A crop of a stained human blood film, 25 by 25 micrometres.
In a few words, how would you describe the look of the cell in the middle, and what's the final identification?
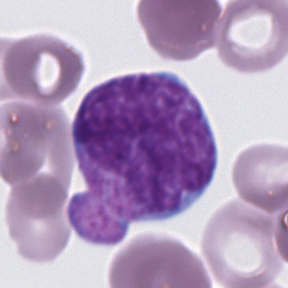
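Looking at the middle cell, the outline seems roughly rounded, though a lobe bulges out at the lower left. That lobe is a rounded bleb, finely speckled in pinkish-purple. The nucleus fills almost the whole cell, and I see no vacuoles. This is an atypical promyelocyte.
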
